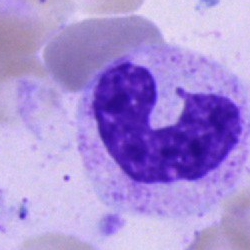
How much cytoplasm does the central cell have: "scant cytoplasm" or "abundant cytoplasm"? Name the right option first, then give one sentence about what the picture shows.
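Abundant cytoplasm. The cytoplasm is abundant and pale lilac.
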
